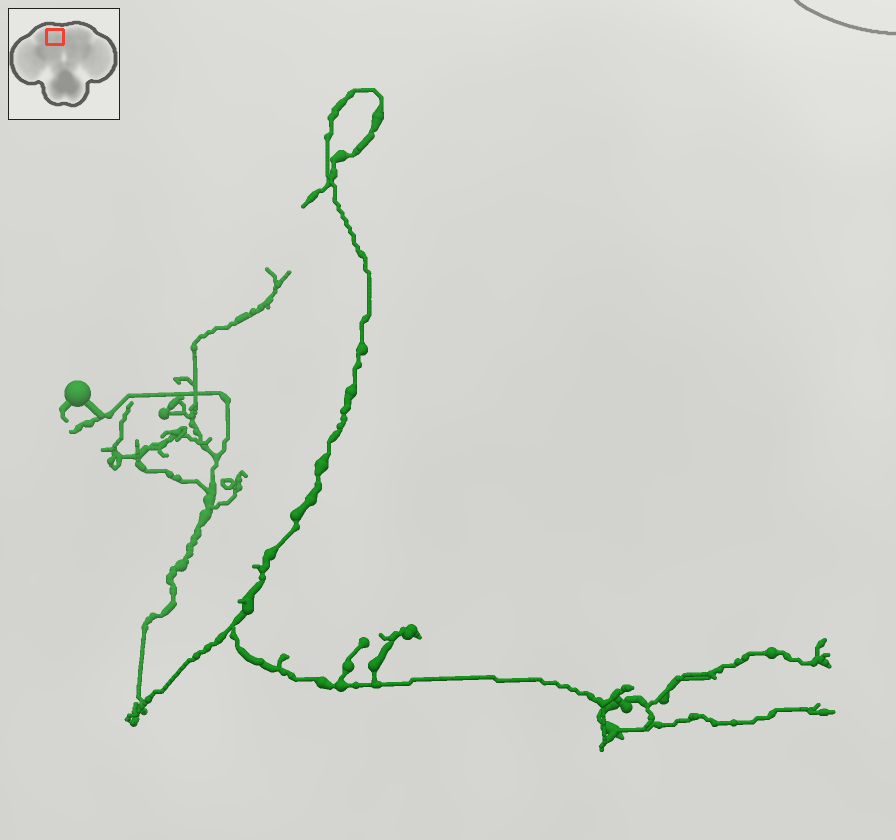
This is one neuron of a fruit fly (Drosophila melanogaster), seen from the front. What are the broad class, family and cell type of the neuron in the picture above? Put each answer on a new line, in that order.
central-brain intrinsic neuron
class Kenyon Cell
KCa'b'-m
